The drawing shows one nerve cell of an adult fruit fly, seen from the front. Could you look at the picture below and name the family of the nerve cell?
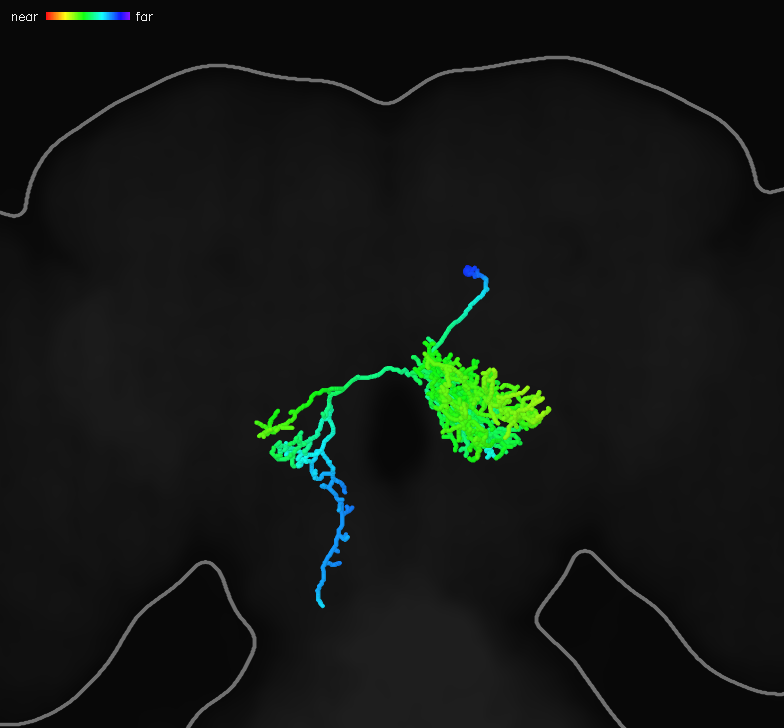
hemilineage 07B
